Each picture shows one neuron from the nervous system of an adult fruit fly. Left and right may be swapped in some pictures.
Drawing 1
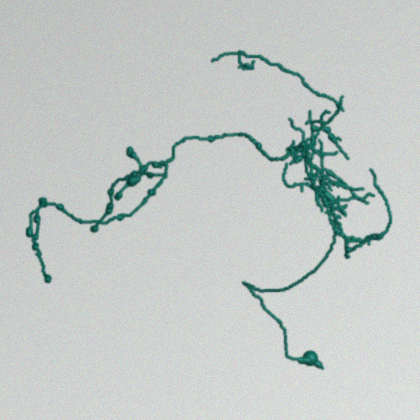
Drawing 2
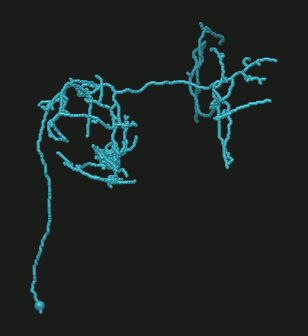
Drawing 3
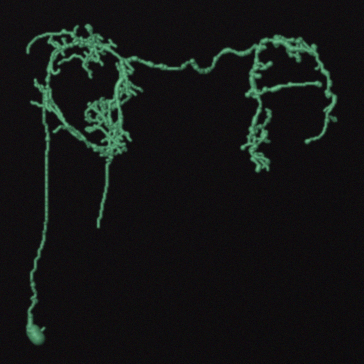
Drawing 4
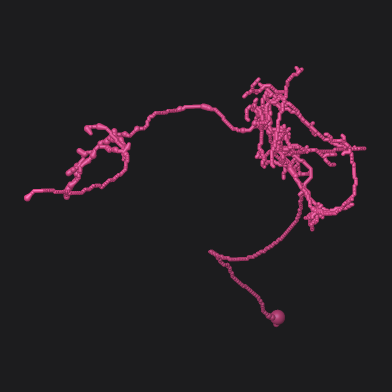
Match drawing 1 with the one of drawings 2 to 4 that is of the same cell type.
Drawing 4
